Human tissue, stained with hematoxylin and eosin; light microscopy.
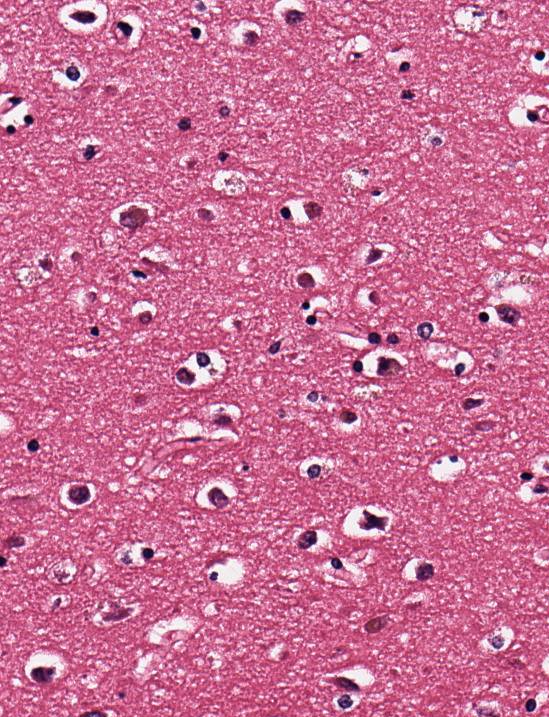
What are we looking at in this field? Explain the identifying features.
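What I see is cerebral cortex. Finely granular pink matrix fills the field, with neurons throughout showing round to oval purple nuclei and a small rim of cytoplasm.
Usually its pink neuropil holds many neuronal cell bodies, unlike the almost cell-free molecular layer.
Small dark round nuclei lacking visible cytoplasm often lie beside them.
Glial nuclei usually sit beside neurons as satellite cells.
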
